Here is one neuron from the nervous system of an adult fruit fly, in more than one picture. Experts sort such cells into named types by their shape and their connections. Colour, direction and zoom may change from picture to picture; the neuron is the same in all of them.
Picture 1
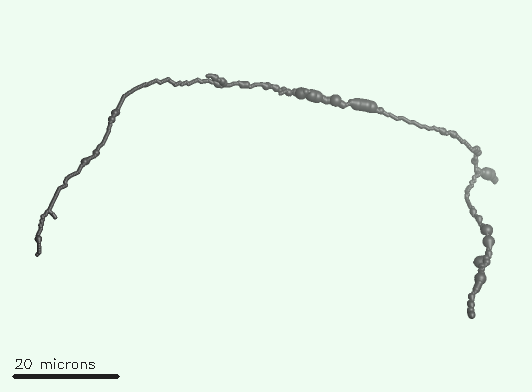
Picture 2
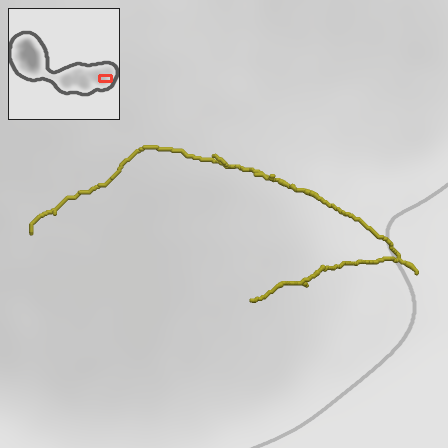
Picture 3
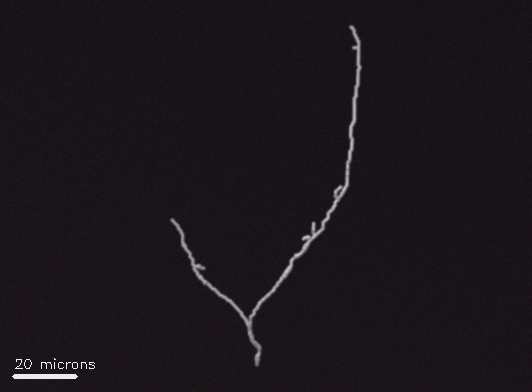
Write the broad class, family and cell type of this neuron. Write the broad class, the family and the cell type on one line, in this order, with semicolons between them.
sensory neuron entering the nerve cord; class mechanosensory tactile; SNta32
